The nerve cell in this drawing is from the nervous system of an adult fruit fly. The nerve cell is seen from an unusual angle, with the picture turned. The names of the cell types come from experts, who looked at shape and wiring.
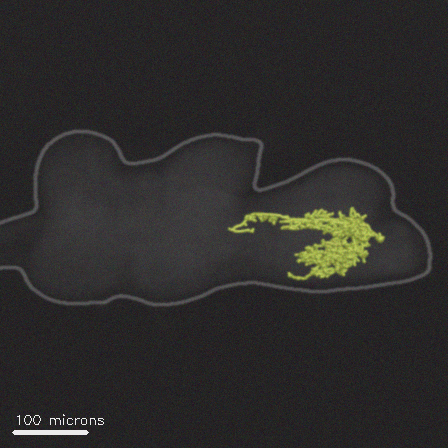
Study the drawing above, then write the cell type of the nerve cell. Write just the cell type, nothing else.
IN13A008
